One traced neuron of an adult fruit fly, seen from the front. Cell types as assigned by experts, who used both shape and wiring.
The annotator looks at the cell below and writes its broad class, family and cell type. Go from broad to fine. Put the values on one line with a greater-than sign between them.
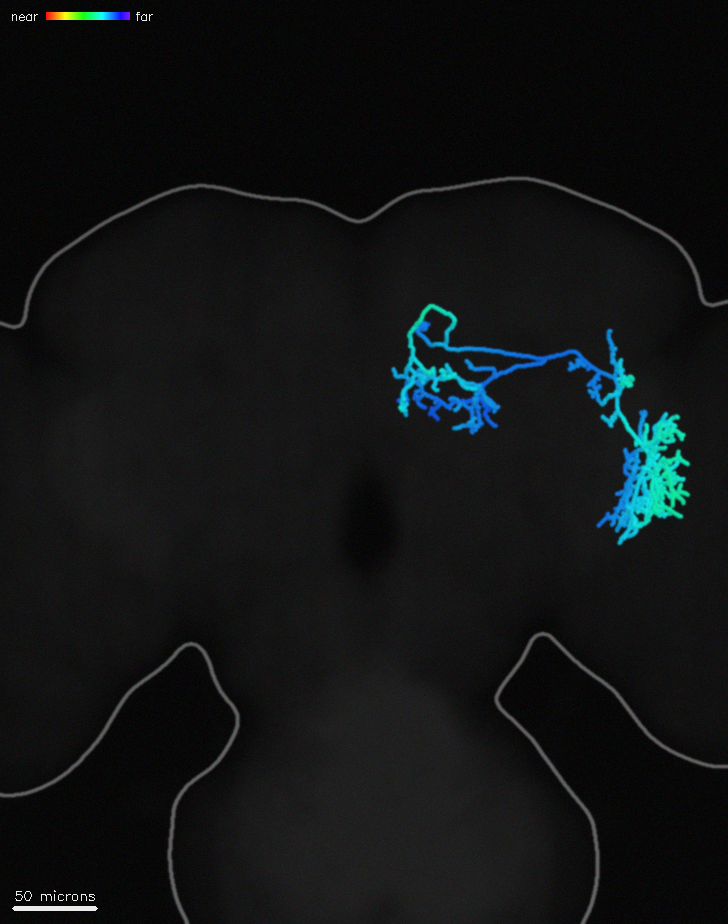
visual projection neuron > LoVP > LoVP28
